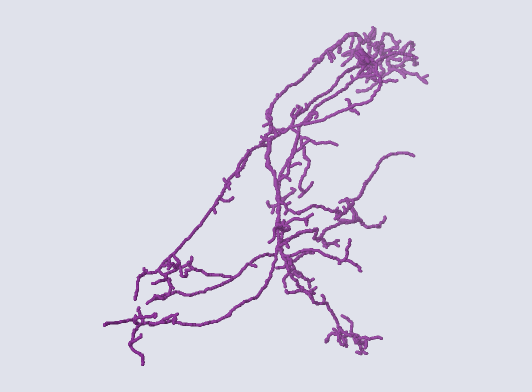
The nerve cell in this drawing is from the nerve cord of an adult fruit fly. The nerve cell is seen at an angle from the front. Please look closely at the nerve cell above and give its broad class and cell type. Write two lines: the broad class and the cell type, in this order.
nerve-cord intrinsic neuron
INXXX304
